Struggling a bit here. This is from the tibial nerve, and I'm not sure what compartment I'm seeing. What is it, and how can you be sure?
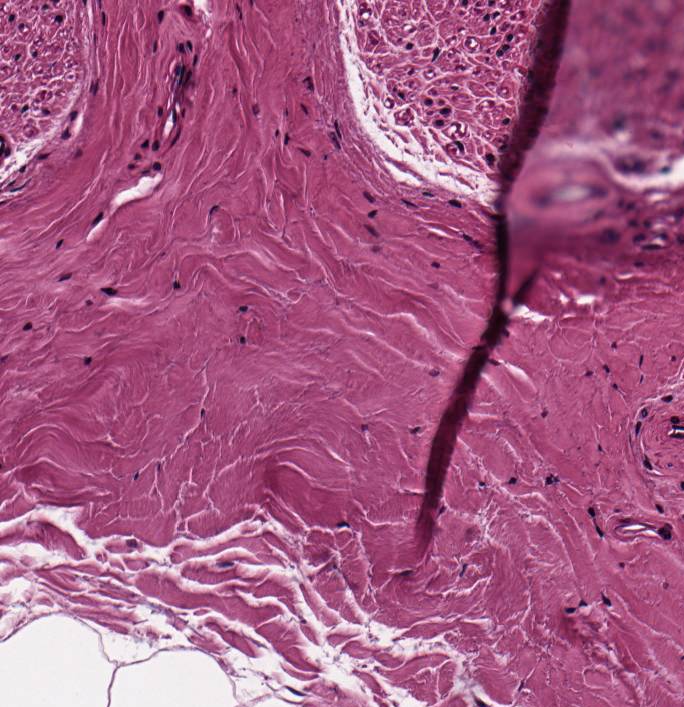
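You have epineurium here: most of the field is dense collagen in wavy pink bundles, with only sparse, small, dark, mostly elongated nuclei.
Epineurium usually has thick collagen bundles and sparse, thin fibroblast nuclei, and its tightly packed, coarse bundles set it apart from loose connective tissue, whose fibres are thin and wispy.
Toward the bottom, notice, white clefts split the bundles loosely apart. And in the top left and top right corners are compact areas of closely packed cells with small round nuclei.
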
